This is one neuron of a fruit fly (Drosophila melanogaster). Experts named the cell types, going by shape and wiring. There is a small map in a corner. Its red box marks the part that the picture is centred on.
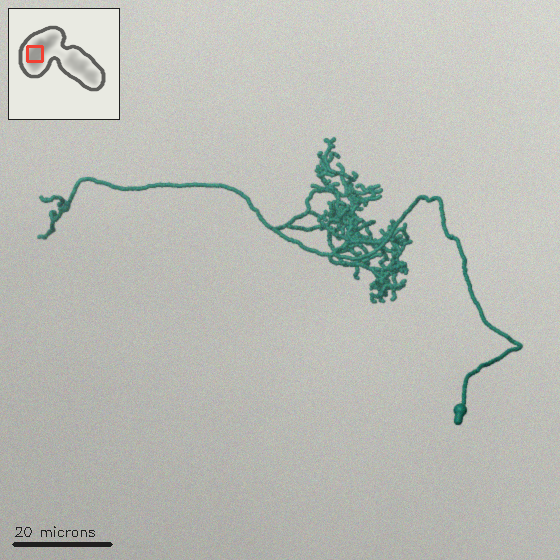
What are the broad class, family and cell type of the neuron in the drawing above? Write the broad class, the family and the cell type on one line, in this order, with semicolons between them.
central-brain intrinsic neuron; class CX; FC1A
